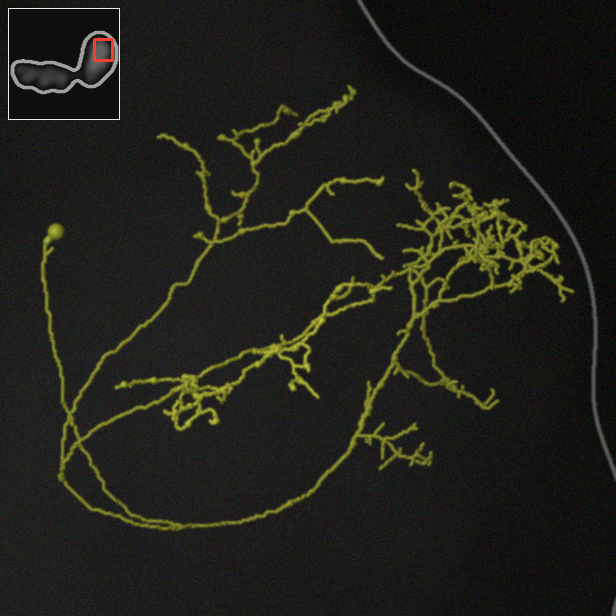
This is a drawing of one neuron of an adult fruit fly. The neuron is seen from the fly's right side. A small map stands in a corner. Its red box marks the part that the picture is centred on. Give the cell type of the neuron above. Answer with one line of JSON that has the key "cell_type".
{"cell_type": "SMP476"}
